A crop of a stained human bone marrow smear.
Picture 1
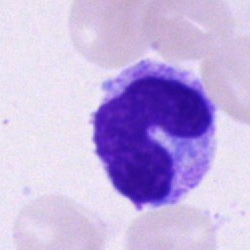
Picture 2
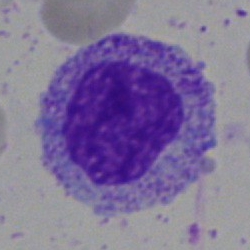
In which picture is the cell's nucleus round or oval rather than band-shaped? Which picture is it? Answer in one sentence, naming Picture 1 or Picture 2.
What Picture 2 shows is a cell with a compact round or oval nucleus.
